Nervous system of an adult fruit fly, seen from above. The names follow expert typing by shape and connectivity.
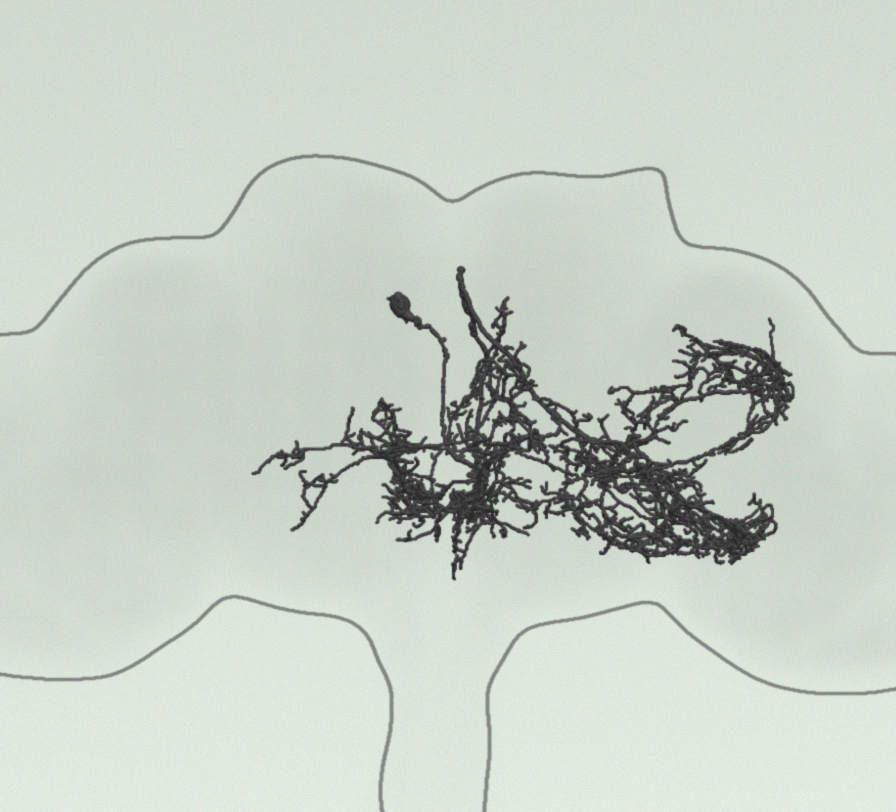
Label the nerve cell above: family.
hemilineage 00B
